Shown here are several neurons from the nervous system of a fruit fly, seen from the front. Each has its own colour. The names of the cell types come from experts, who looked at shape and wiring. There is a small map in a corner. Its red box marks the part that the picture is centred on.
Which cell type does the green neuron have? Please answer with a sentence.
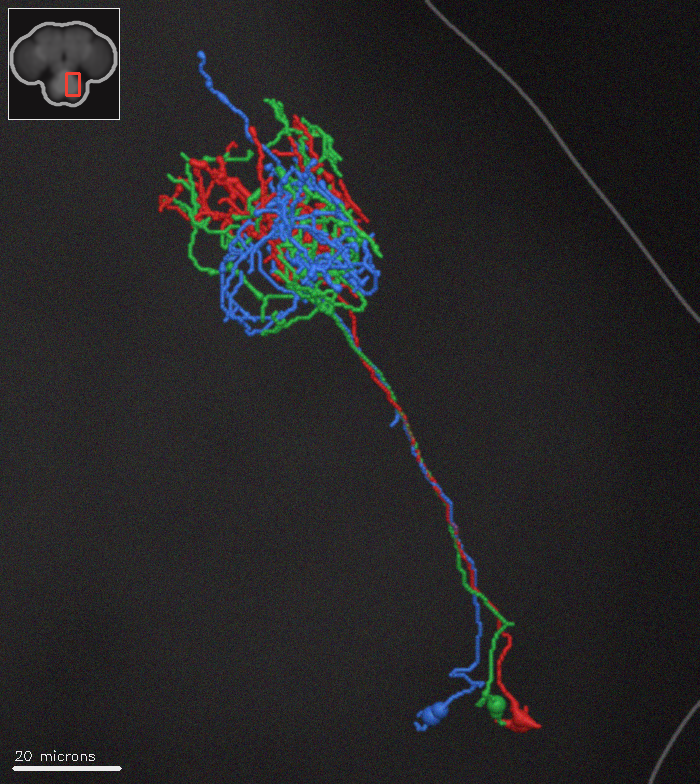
The cell type is IN16B089.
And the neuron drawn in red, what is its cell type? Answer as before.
The cell type is IN16B084.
